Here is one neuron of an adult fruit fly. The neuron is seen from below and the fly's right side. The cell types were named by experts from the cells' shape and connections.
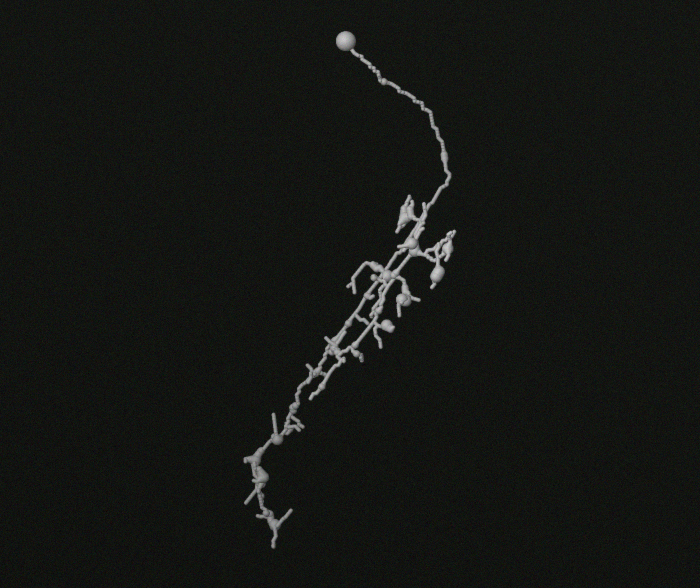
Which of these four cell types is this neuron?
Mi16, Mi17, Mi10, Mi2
Mi2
